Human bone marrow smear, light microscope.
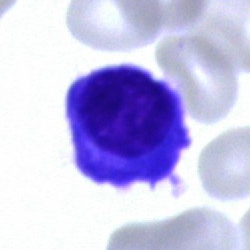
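Plasma cell in a stained human bone marrow smear. The outline is roughly round, with a slightly bumpy, irregular edge. Nuclear chromatin stains a dark, dense purple. A deep blue rim of cytoplasm is widest along the lower edge, and a small knob-like projection sticks out from the lower right edge.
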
